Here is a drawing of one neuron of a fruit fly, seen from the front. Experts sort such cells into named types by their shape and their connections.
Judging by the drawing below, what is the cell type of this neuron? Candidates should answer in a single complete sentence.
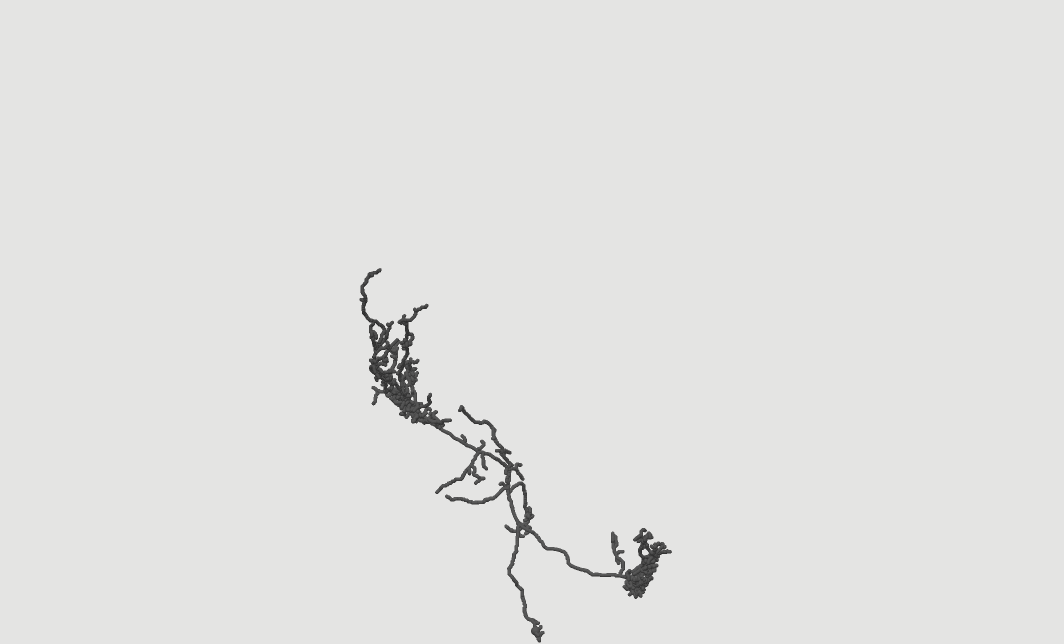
The cell type this neuron represents is GNG660.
